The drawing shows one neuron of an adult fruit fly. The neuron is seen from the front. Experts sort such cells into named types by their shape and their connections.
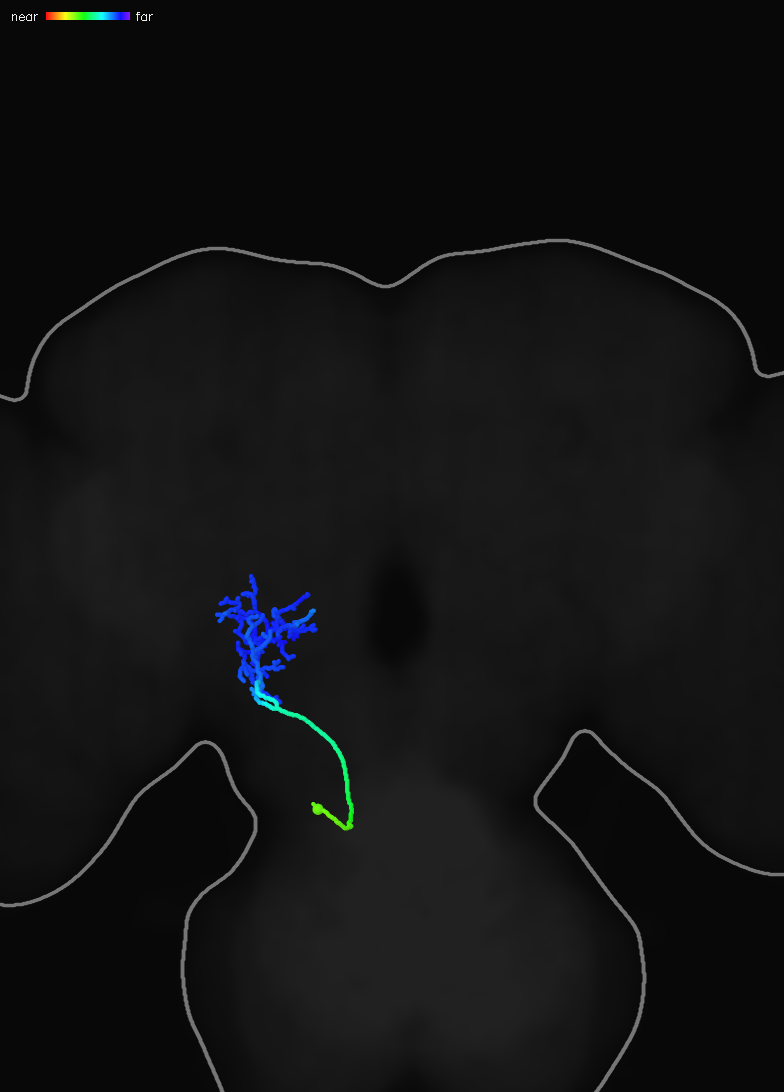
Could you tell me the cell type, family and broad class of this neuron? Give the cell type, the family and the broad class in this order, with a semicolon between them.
CB3740; hemilineage MX3; central-brain intrinsic neuron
